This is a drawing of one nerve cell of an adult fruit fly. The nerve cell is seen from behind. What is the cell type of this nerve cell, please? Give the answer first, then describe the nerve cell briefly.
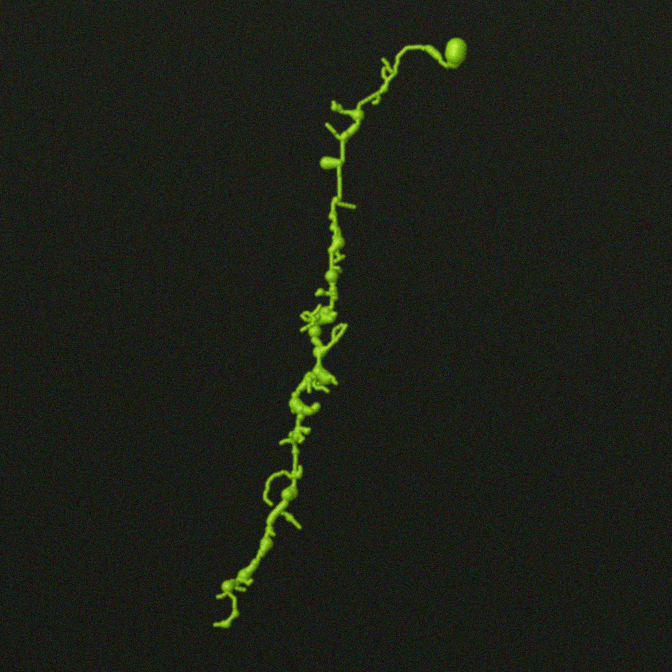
It is of cell type Dm3c. Its broad class is optic-lobe intrinsic neuron. As drawn here it is taller than it is wide.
